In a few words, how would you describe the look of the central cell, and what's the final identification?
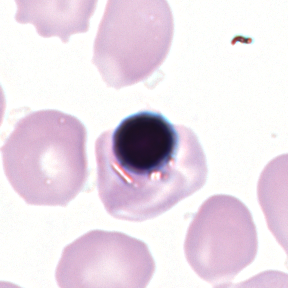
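Off-centre in the upper part of the cell sits a nucleus that stains almost uniformly very dark purple, with no chromatin pattern visible. More cytoplasm lies below the nucleus than above it. The cell outline is irregular and somewhat angular rather than smoothly round. Name: normoblast.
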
